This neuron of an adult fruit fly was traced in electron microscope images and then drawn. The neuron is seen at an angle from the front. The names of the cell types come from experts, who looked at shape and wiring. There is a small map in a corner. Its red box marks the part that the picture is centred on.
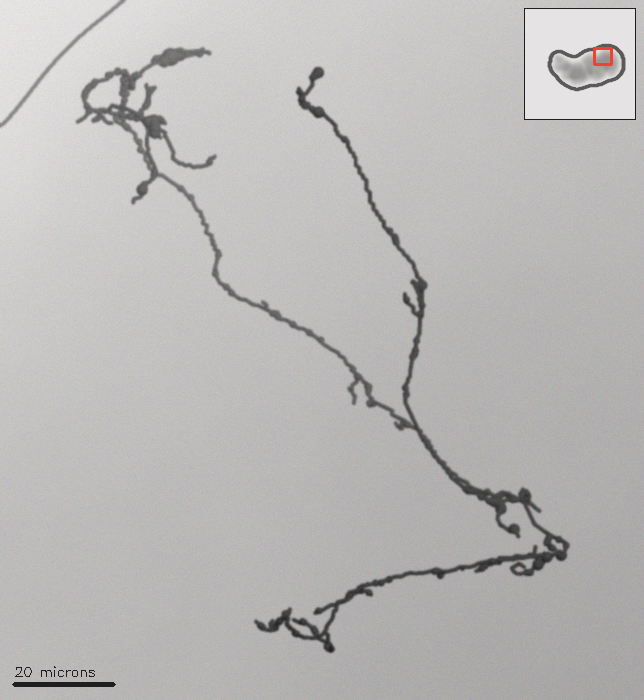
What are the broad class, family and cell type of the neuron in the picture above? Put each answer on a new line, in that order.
central-brain intrinsic neuron
class Kenyon Cell
KCab-p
